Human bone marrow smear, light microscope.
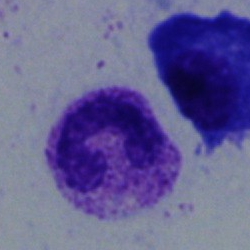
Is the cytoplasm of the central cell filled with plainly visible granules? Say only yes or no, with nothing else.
Yes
